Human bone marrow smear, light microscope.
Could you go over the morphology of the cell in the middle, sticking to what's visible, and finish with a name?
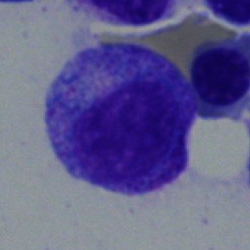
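The chromatin is finely textured and shows no coarse dark clumps. The cytoplasm stains blue and forms a moderate rim, at its widest on the upper-left side. Fine reddish-purple granules are scattered through it. The cell is a myelocyte.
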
